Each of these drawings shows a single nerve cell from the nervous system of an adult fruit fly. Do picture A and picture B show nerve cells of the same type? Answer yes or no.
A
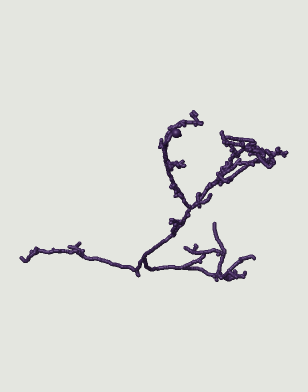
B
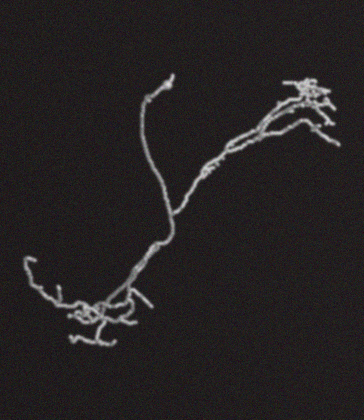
no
